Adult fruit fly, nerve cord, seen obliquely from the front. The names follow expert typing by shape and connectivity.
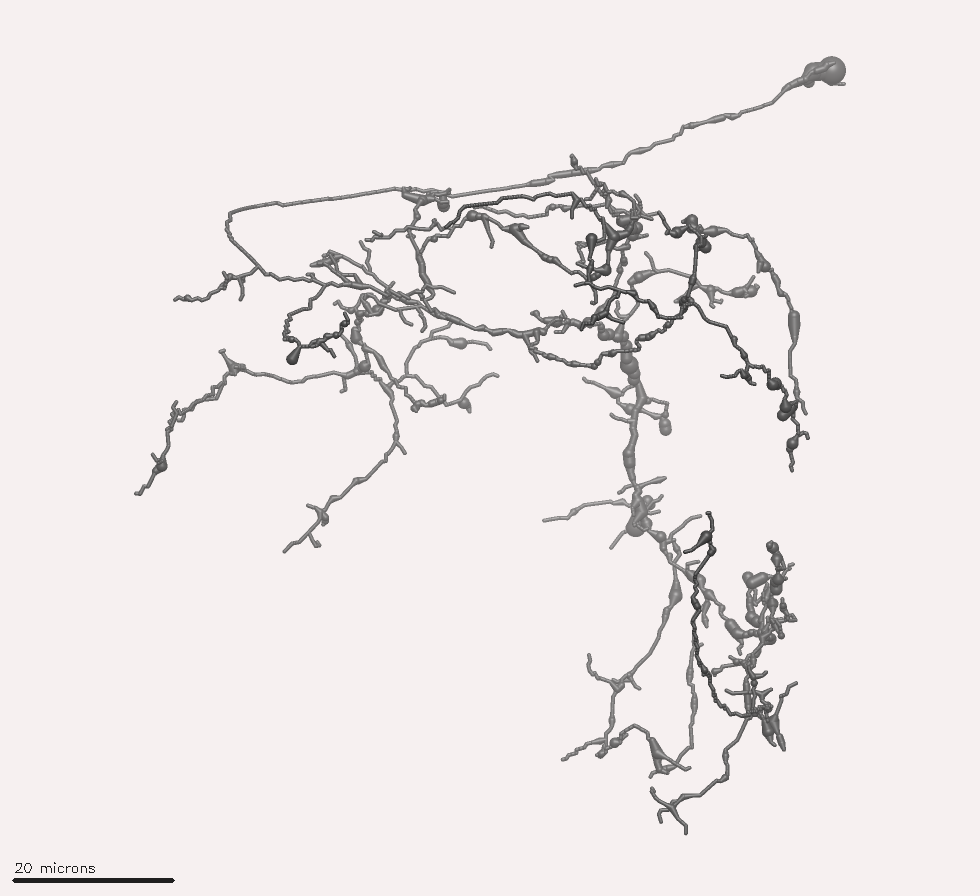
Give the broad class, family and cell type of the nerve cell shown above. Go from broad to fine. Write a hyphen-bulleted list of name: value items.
- broad class: nerve-cord intrinsic neuron
- family: hemilineage 03A
- cell type: IN03A064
